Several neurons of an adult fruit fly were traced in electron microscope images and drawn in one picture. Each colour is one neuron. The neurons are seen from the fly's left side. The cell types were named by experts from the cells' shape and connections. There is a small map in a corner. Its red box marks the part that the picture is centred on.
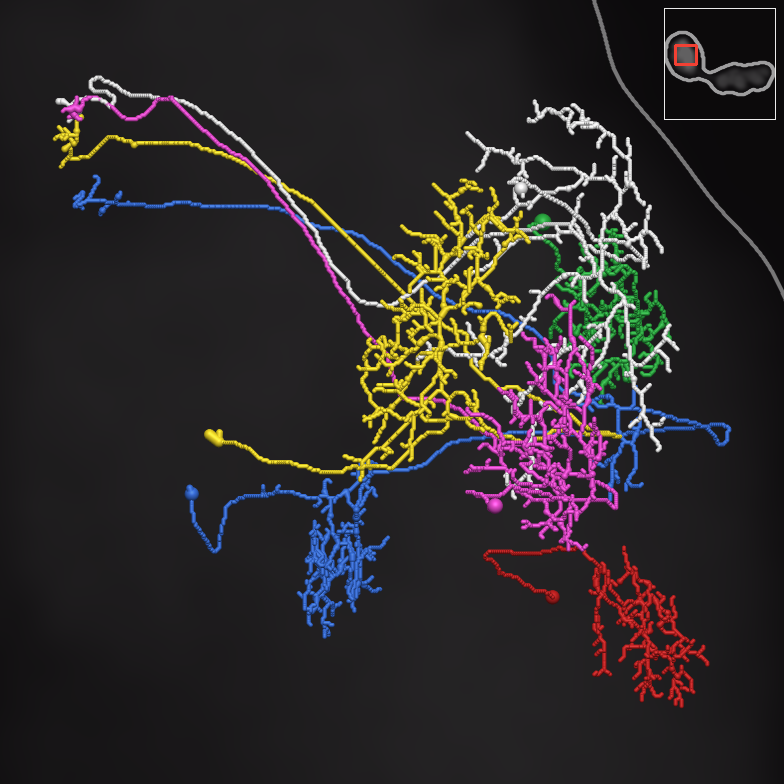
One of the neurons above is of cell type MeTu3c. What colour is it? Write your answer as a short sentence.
The colour is magenta.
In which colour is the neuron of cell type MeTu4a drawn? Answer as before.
The colour is blue.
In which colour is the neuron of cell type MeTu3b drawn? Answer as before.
The colour is yellow.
